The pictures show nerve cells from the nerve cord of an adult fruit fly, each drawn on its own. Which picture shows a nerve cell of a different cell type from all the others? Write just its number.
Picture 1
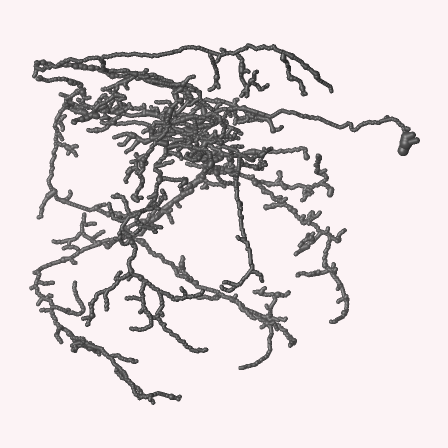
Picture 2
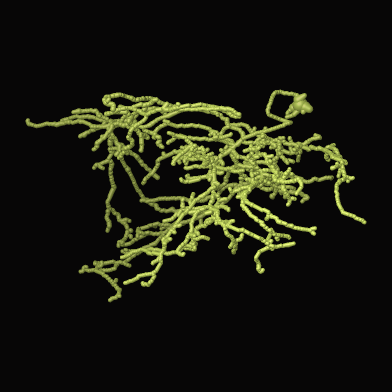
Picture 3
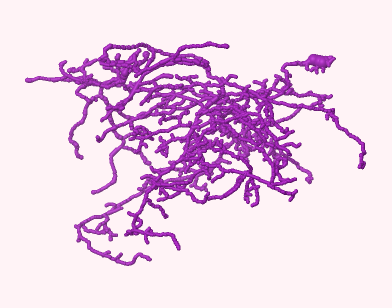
1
